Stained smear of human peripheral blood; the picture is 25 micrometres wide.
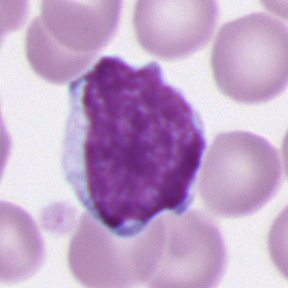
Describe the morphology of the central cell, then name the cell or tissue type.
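Looking first at the nucleus, I see a shallow notch in its upper border. Its chromatin is clumped into dark patches, with paler streaks running between them. The cytoplasm around it is a pale greyish blue, and it is widest on the left side of the nucleus. By my measurement the cell is about 16 by 13 micrometres and the nucleus about 15 by 10 micrometres, with the nucleus filling about 80% of the cell's area. This is a typical lymphocyte.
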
